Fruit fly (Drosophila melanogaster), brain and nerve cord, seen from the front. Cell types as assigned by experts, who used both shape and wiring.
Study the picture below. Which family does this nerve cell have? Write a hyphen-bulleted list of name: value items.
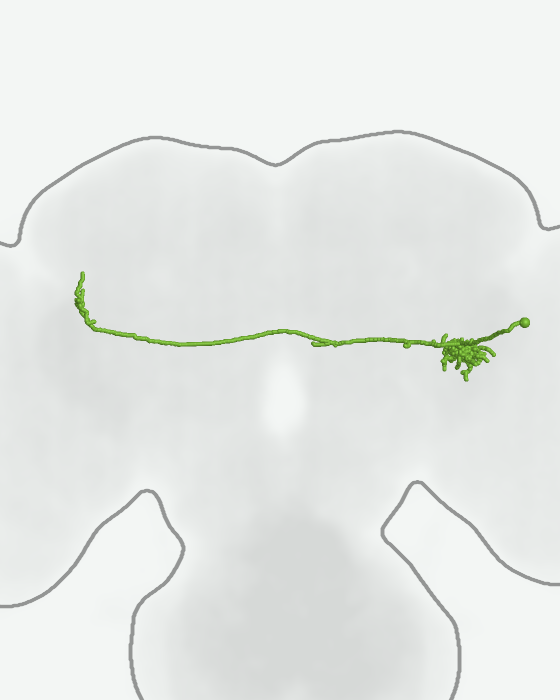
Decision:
- family: hemilineage VLPl&d1_lateral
